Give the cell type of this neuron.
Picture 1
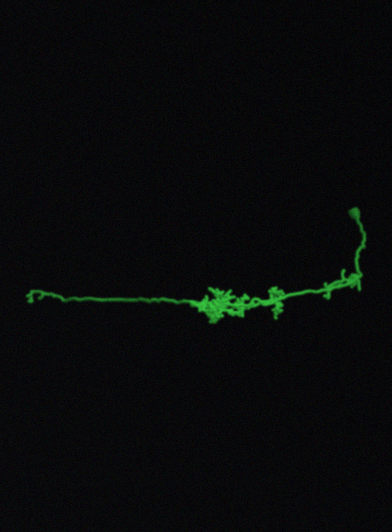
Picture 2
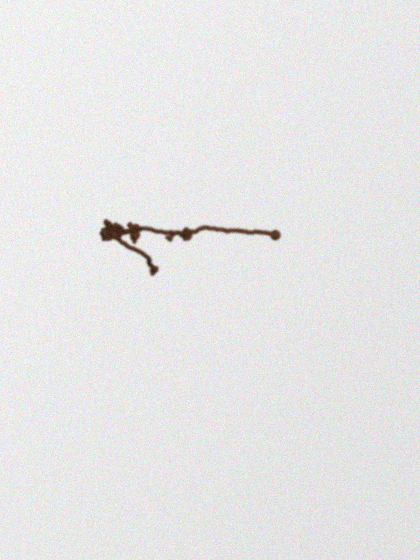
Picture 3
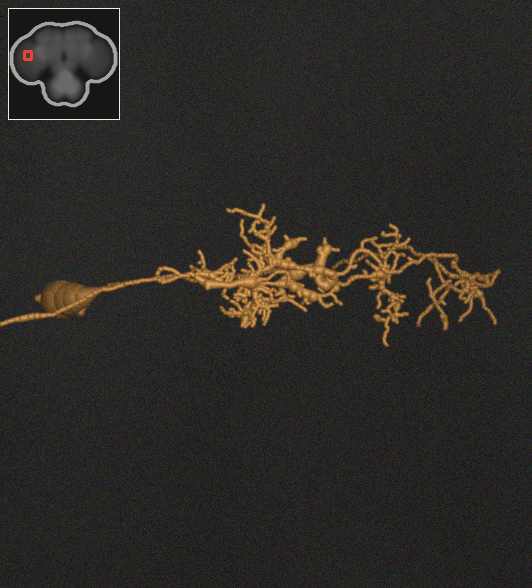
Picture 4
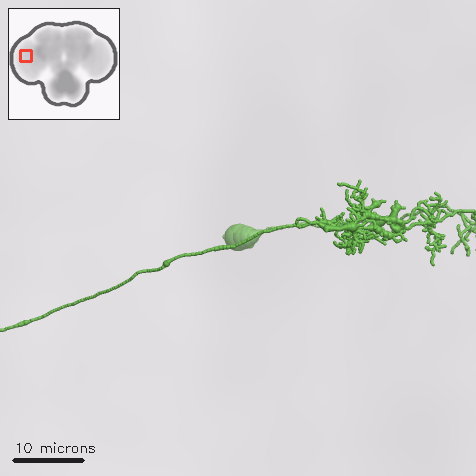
C3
